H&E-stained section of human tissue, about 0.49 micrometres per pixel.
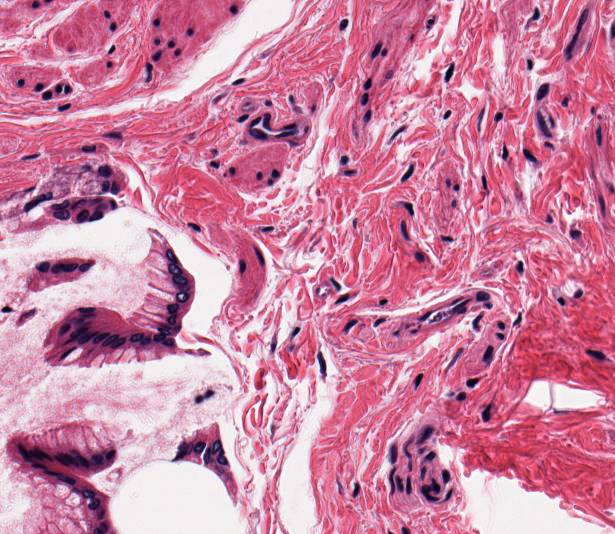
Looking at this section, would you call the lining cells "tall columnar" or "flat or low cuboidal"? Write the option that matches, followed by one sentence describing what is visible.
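Tall columnar. The epithelium is a single row of tall columnar cells.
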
